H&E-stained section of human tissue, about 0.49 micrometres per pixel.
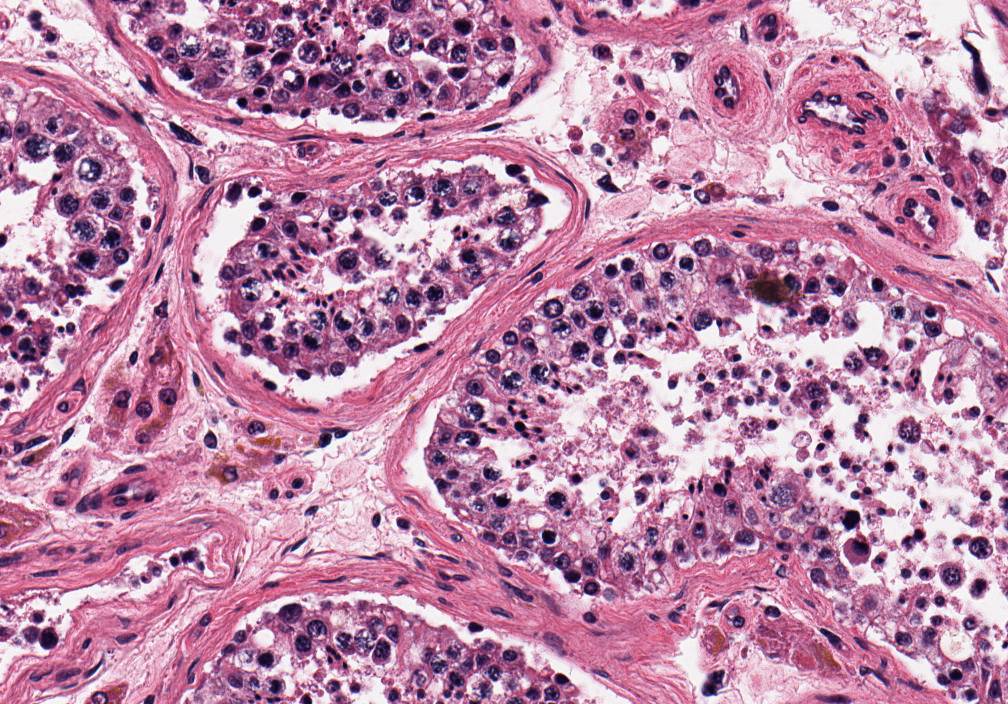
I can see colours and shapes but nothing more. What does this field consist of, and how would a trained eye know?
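This field mainly shows the seminiferous tubule. First, the lining has several layers of rounded cells.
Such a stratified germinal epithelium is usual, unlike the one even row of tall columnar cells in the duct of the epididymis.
Second, small clusters of polygonal cells with pink cytoplasm and some golden-brown pigment lie between tubules at the left and lower centre.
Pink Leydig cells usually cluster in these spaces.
A thick, pink, layered collagen band encircles each tubule.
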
